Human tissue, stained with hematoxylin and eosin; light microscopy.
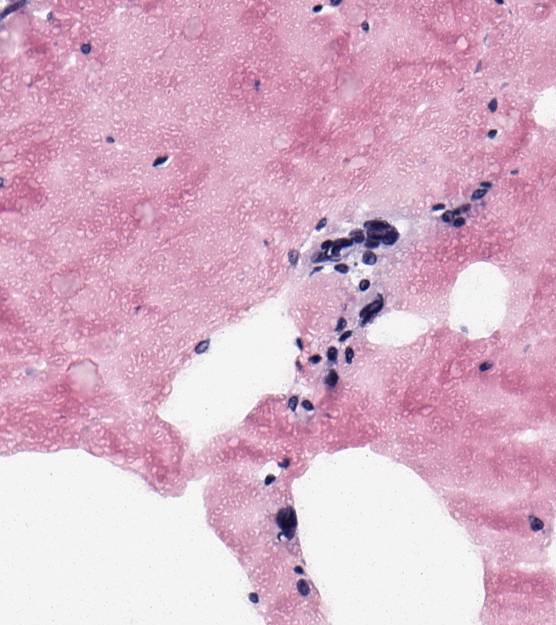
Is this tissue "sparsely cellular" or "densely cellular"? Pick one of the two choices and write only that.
Sparsely cellular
